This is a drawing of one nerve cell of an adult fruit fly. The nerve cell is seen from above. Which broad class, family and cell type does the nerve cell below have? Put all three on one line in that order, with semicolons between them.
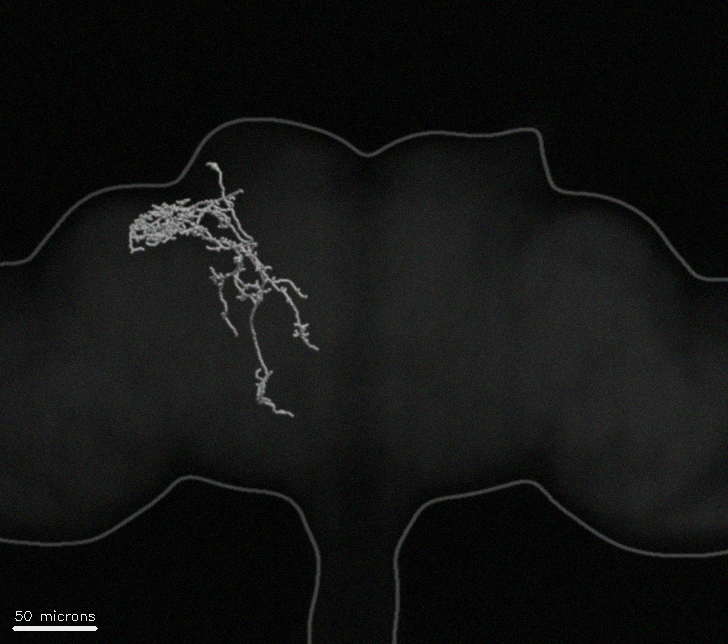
central-brain intrinsic neuron; hemilineage CREa2_ventral; LAL027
